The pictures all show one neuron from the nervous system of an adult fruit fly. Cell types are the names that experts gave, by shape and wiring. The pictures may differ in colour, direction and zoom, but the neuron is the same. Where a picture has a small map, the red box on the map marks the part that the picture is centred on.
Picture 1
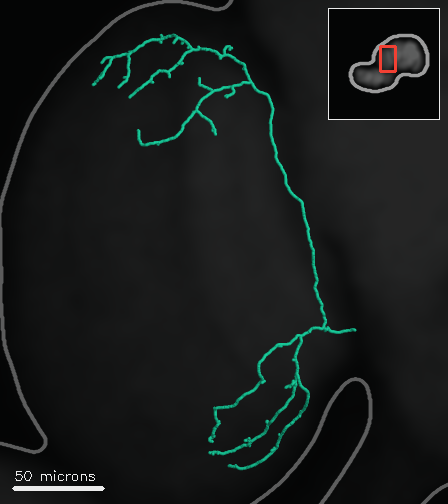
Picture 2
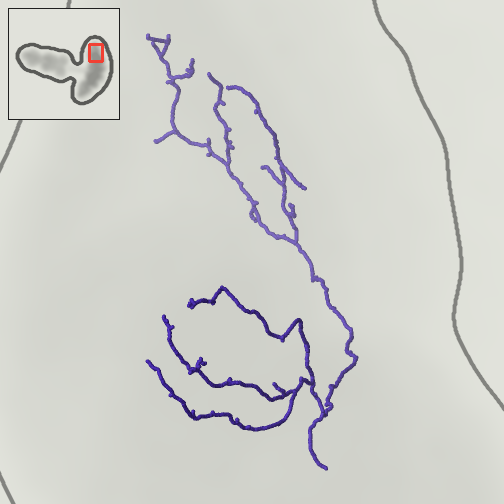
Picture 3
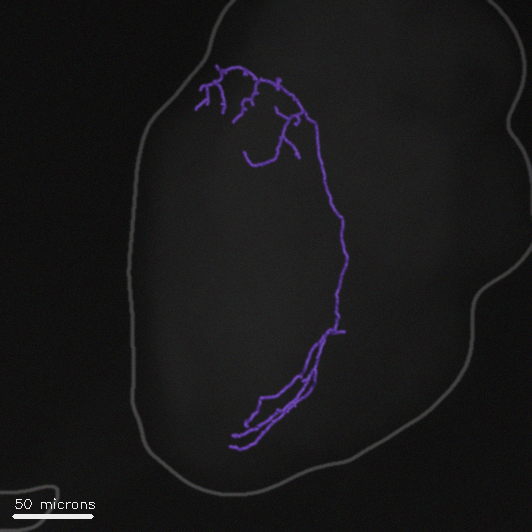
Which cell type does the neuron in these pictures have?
Cm23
